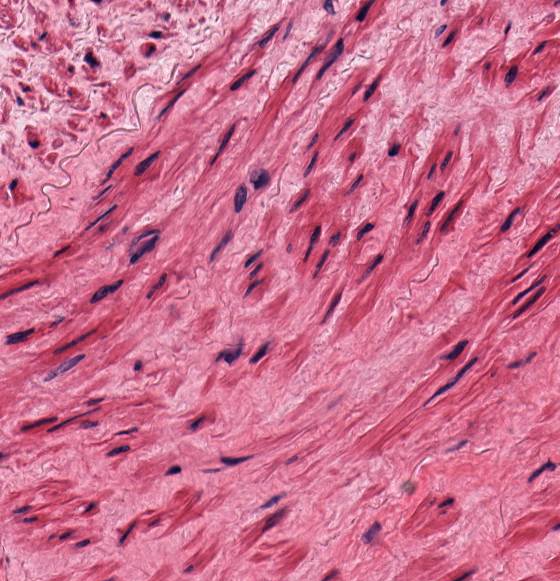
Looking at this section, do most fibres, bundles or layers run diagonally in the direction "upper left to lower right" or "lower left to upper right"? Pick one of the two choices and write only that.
Lower left to upper right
